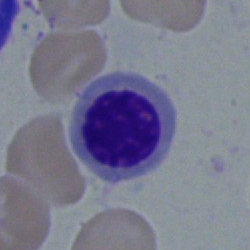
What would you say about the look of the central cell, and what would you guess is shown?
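See how the chromatin stains deep purple and looks dense and clumped. A rim of pale blue cytoplasm runs right round the nucleus, with no vacuoles in it. The surface has no projections either. So that's an erythroblast.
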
